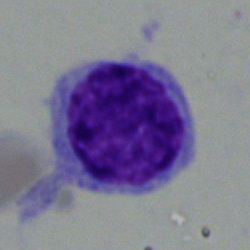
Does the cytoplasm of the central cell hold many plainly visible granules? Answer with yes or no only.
No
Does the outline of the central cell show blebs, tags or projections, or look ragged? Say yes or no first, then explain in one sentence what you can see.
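Yes. A pale blue strand trails from the lower left of the cell.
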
